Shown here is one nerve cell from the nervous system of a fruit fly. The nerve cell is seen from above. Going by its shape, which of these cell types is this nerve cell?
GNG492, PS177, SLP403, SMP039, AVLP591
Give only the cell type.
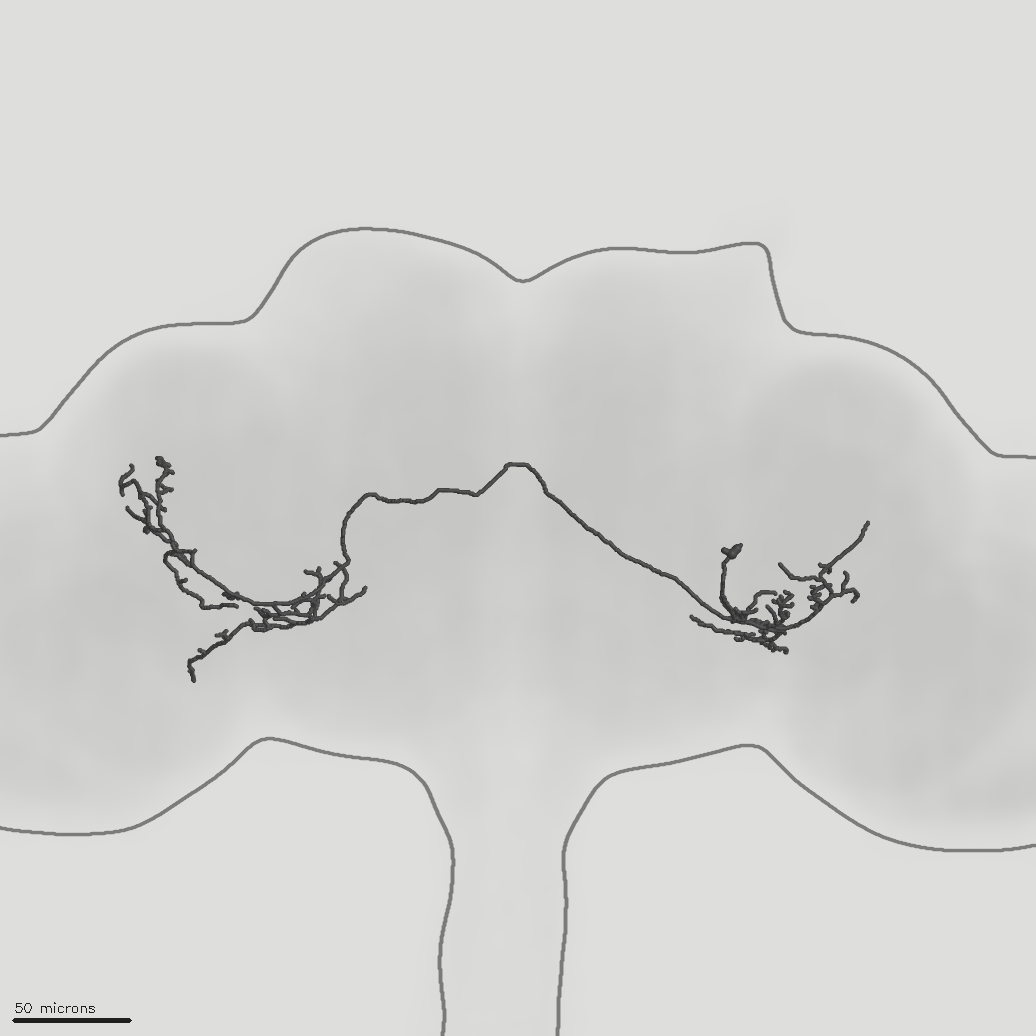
SLP403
